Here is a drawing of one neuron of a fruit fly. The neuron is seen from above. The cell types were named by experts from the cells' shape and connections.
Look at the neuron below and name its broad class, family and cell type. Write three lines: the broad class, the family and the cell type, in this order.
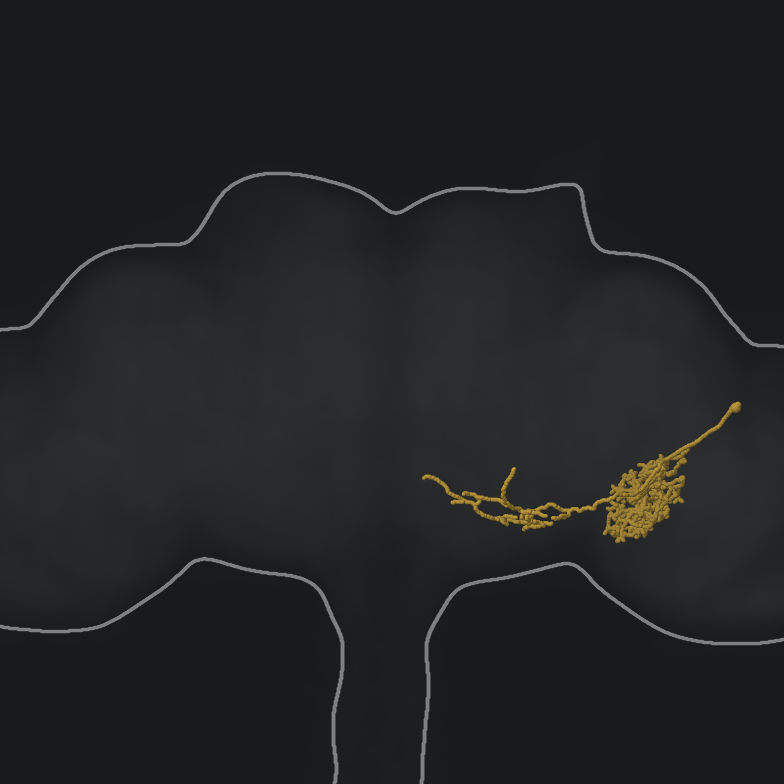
visual projection neuron
LT
LT59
